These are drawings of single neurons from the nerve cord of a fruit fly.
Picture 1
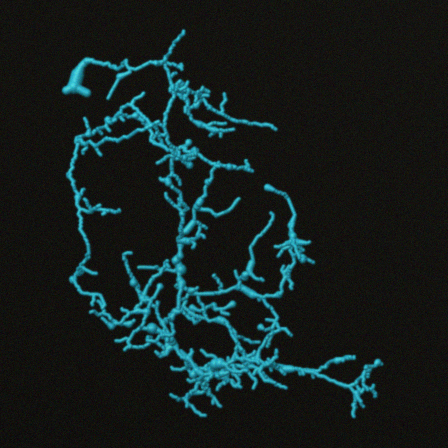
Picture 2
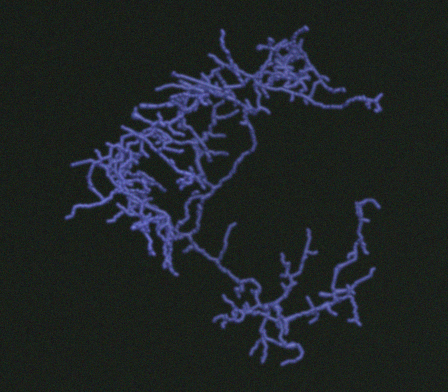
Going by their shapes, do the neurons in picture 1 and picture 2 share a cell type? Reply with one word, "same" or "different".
different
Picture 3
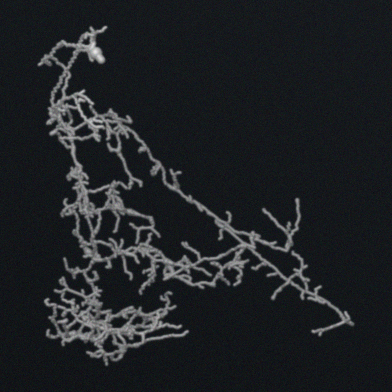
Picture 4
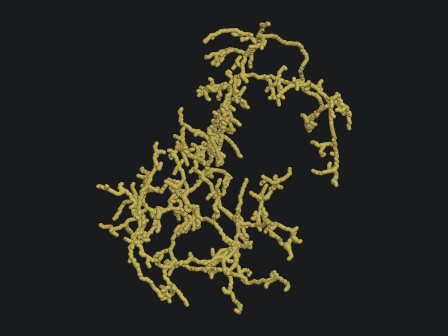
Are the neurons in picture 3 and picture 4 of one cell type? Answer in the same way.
different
